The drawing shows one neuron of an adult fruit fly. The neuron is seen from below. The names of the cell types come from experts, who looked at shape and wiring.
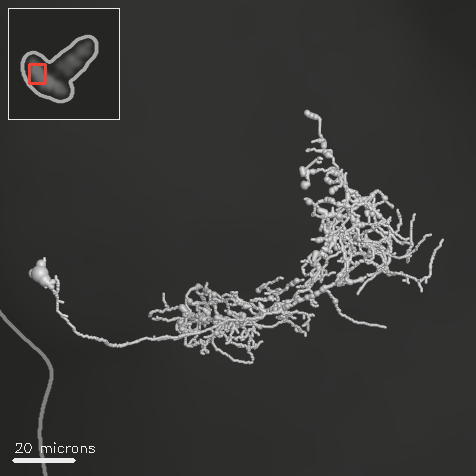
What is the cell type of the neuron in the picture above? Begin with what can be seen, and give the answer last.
The cell body is on the left of the picture. From left to right in the picture it spans about 140 microns. The picture shows dozens of branch ends. It is a central-brain intrinsic neuron. The cell type is WEDPN16_d.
